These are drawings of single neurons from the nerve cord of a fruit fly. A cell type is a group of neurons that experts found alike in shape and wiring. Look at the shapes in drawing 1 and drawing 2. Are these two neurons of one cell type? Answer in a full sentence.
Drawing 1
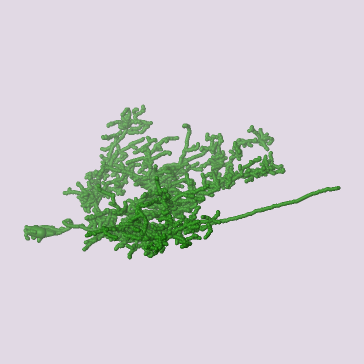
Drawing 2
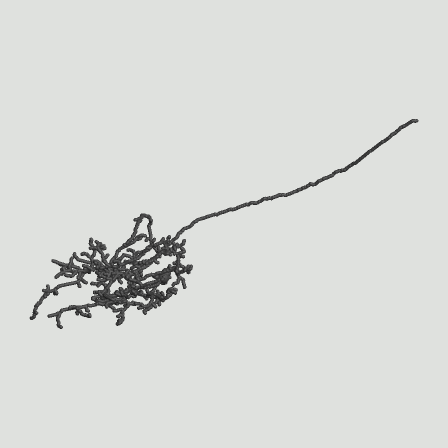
They are of different cell types.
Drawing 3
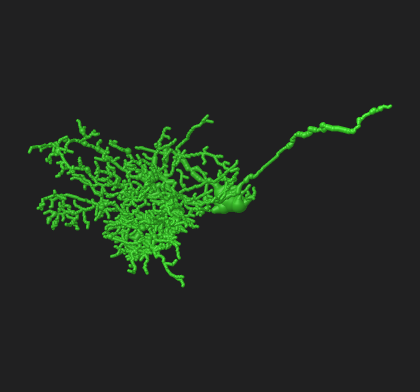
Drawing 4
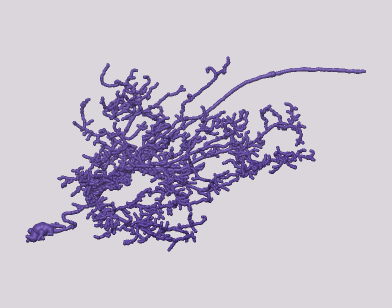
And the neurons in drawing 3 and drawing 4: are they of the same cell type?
They are of different cell types.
